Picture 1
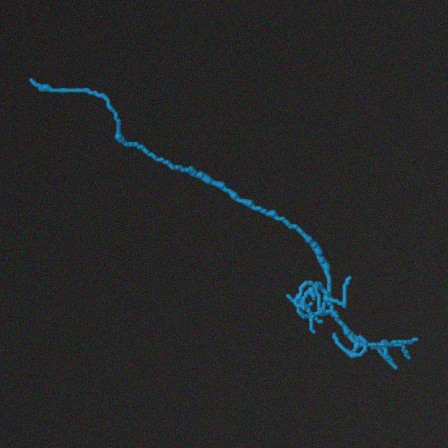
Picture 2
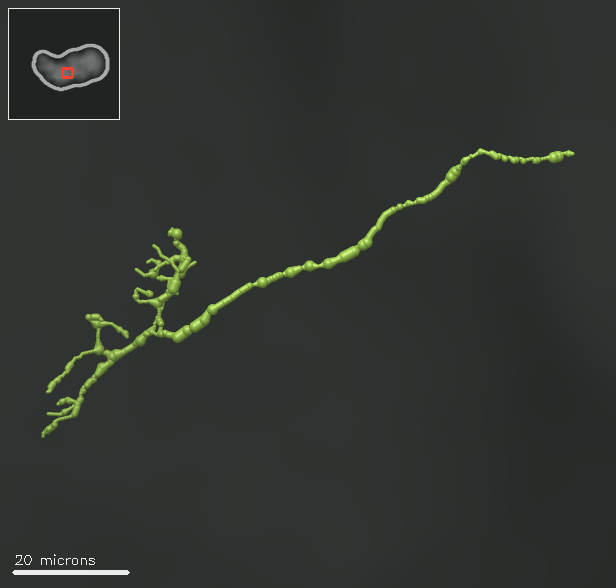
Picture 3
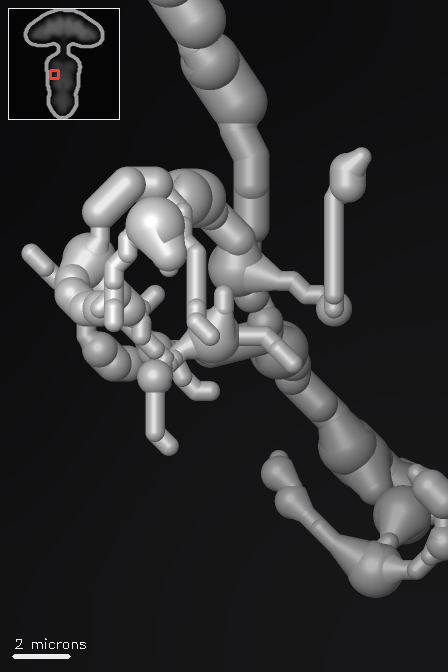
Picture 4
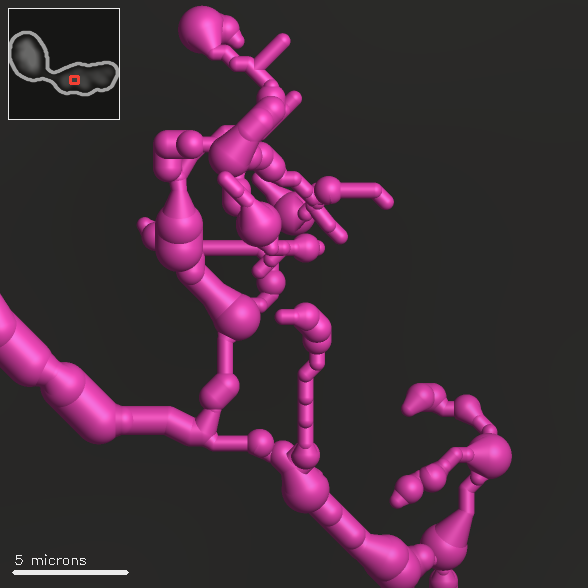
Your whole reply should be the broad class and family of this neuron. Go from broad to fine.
sensory neuron entering the nerve cord; class mechanosensory tactile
